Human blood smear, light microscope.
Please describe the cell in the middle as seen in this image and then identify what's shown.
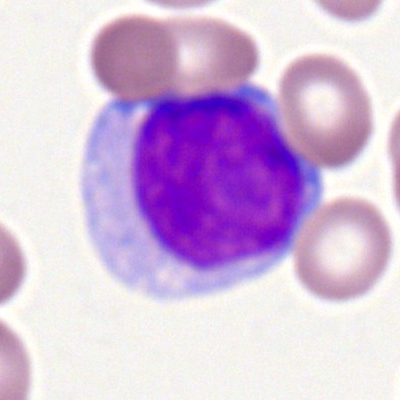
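The nucleus is positioned off-centre, toward the right of the cell. Deep purple chromatin is interspersed with paler patches. Pale blue cytoplasm forms a wide crescent on the left and only a thin rim on the right. The cell is a myeloblast.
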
